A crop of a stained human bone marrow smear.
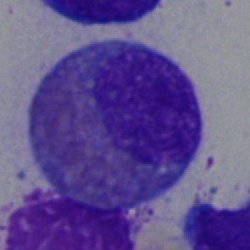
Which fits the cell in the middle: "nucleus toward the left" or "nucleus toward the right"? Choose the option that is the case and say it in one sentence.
The cell has its nucleus positioned toward the right.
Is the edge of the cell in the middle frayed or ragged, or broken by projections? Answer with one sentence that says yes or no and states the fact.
No, this cell has a smooth edge with no projections, blebs or tags.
